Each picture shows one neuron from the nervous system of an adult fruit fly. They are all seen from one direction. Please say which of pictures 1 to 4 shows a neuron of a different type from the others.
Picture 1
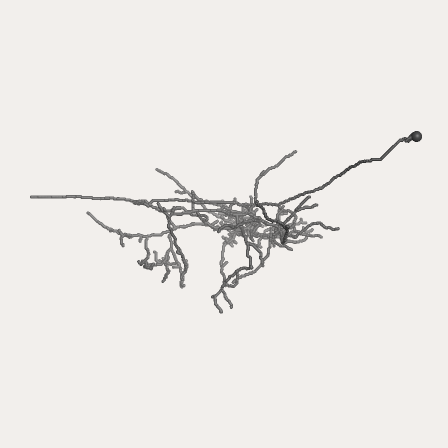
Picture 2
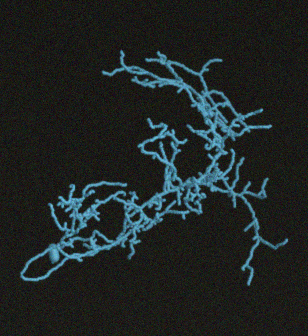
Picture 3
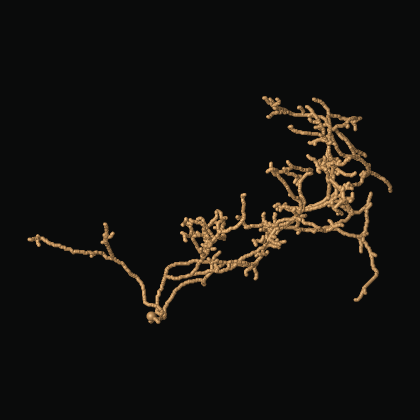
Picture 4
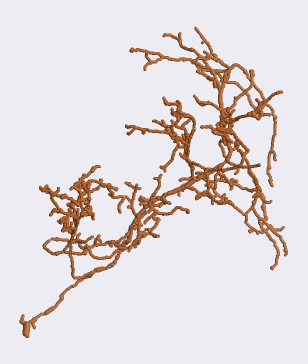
Picture 1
